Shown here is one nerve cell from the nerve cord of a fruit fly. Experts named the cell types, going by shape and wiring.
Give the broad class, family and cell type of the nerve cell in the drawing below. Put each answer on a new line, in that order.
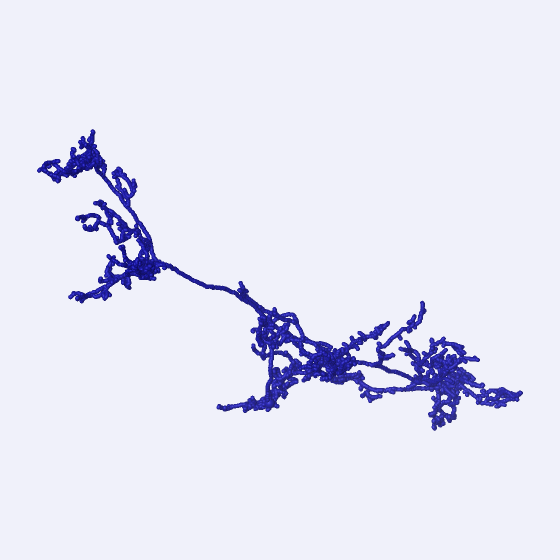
nerve-cord intrinsic neuron
hemilineage 05B
IN05B036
